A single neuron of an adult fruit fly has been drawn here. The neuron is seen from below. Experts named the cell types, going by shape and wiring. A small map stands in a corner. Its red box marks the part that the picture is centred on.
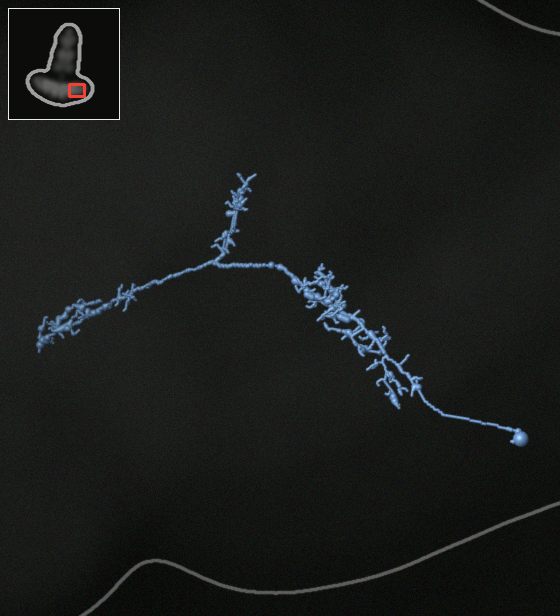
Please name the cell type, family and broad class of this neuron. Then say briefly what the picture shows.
It is of cell type TmY5a. Its family is TmY. Its broad class is optic-lobe intrinsic neuron. Its cell body lies at the lower right of the picture. Dozens of branch ends can be seen.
